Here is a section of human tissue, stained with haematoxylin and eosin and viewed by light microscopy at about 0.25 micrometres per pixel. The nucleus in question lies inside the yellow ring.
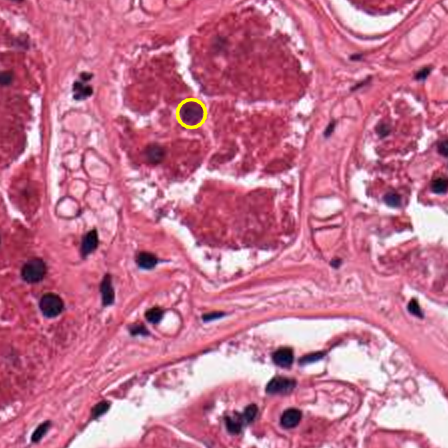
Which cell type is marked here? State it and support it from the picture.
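This is a proximal tubule cell. The nucleus is round and evenly dark, with a smooth edge. The cytoplasm is plentiful, deep pink and coarsely granular. The boundaries between this cell and its neighbours are indistinct, so its cytoplasm seems to merge with theirs. It lies among similar granular pink cells that fill a rounded tubule profile, with narrow white clefts running between groups of cells.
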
